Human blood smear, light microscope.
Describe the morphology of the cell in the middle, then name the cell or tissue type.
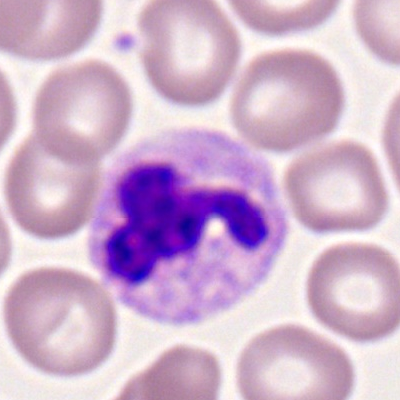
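The nucleus here is divided into several lobes, all connected, and the chromatin in them is dense, clumped and dark purple. You've got plenty of pale pinkish-lilac cytoplasm, with fine, faint lilac granules in it. It's a segmented neutrophil.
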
